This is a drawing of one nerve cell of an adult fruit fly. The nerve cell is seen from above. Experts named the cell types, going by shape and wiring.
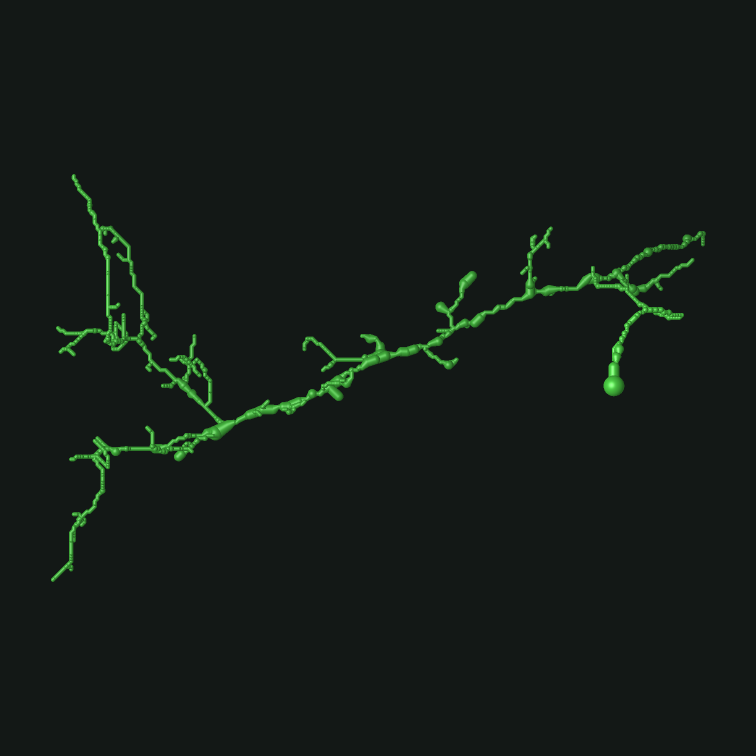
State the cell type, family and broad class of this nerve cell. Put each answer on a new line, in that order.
IN19A118
hemilineage 19A
nerve-cord intrinsic neuron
